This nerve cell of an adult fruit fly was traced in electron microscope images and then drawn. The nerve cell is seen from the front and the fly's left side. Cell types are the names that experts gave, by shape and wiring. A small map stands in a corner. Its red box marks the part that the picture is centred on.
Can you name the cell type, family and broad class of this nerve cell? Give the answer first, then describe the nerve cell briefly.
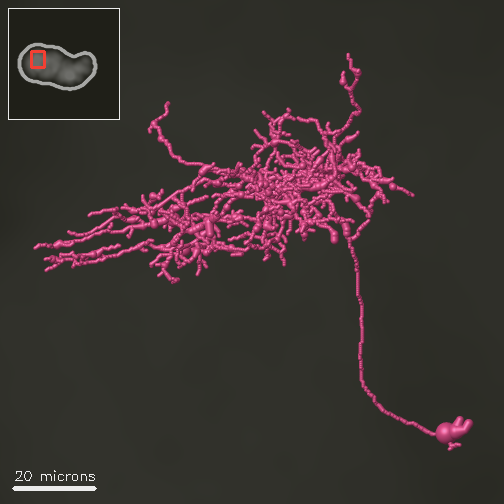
Its cell type is LHPV1d1. Its family is LHPV. It is a central-brain intrinsic neuron. Its cell body lies at the lower right of the picture. From left to right in the picture it spans about 110 microns. The picture shows dozens of branch ends.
